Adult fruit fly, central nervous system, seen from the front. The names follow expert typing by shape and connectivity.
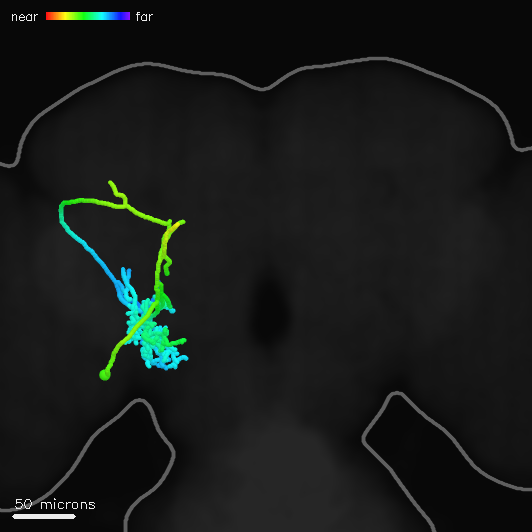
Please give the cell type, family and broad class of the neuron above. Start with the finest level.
CB2855; hemilineage LALa1_posterior; central-brain intrinsic neuron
